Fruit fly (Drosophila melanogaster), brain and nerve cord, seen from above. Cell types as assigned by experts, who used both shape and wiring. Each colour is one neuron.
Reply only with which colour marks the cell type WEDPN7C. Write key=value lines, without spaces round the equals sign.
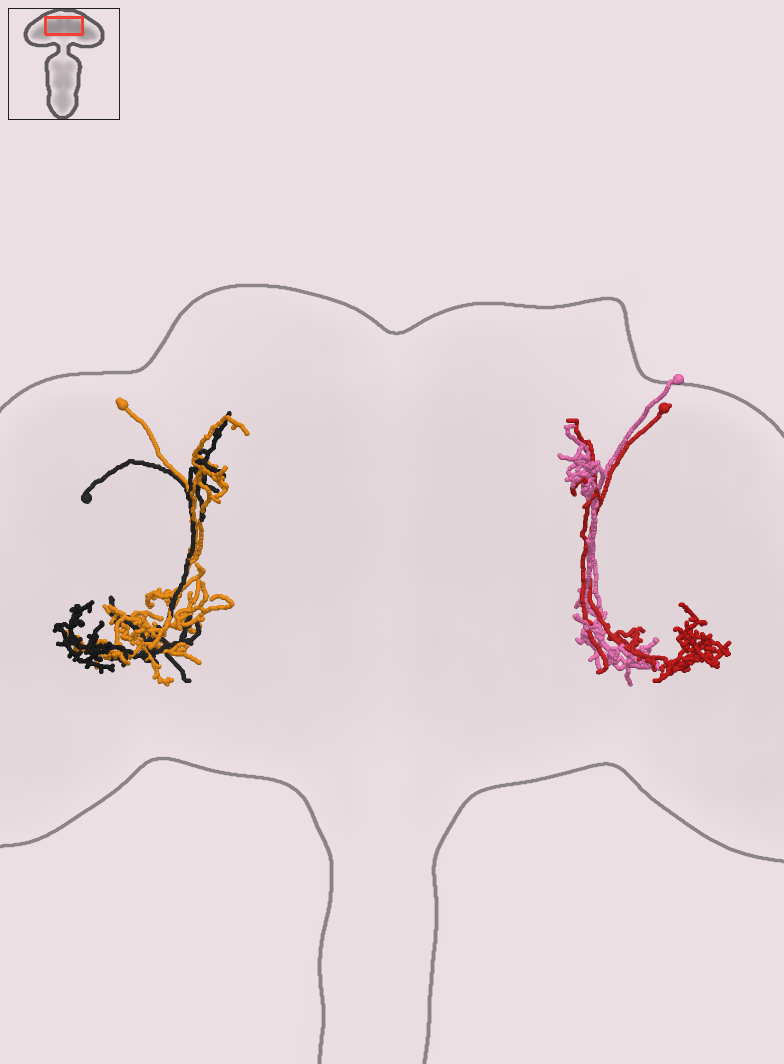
colour=orange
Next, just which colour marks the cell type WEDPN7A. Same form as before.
colour=black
